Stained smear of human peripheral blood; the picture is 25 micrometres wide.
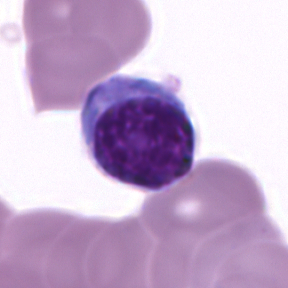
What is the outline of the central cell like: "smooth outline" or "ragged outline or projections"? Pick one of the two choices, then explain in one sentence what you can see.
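Smooth outline. The cell outline is smooth and roughly round.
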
